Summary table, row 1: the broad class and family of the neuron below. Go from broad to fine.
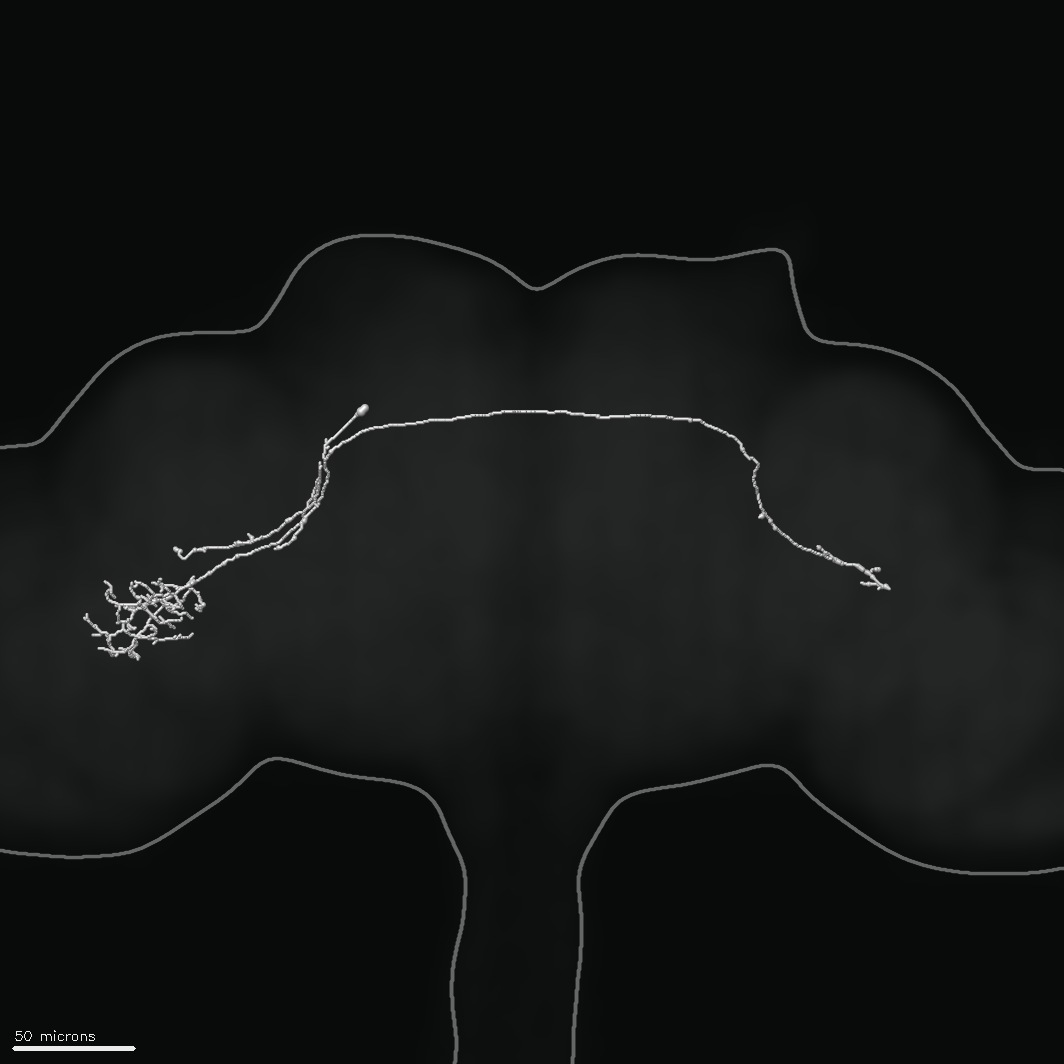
central-brain intrinsic neuron; hemilineage LHd1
